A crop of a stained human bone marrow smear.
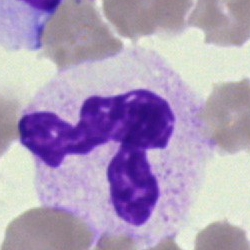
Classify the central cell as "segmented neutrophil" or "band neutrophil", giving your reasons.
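The answer is segmented neutrophil, not band neutrophil. The cell outline is roughly round and smooth. Its chromatin is dense, dark purple and clumped. Abundant pale lilac cytoplasm holds fine, small purplish granules scattered throughout.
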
